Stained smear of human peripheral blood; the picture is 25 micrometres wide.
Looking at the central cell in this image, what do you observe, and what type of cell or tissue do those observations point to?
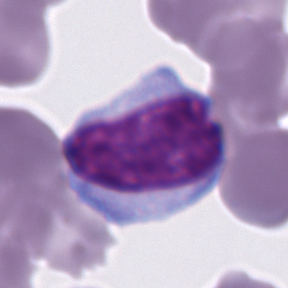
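Start with the outline: irregular, its edges ragged and uneven, the cell about 14 micrometres across. Inside, an oval nucleus of about 14 by 8 micrometres stretches from left to right and fills about 60% of the cell's area. The pale blue cytoplasm lies mostly above and below it, with little at its left and right ends. What you are looking at is a typical lymphocyte.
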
